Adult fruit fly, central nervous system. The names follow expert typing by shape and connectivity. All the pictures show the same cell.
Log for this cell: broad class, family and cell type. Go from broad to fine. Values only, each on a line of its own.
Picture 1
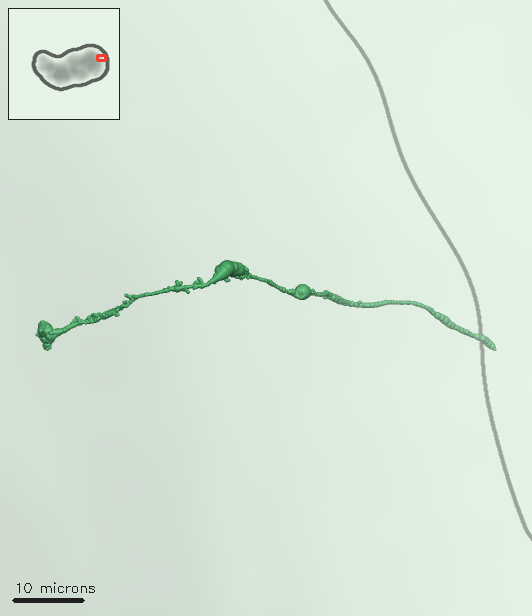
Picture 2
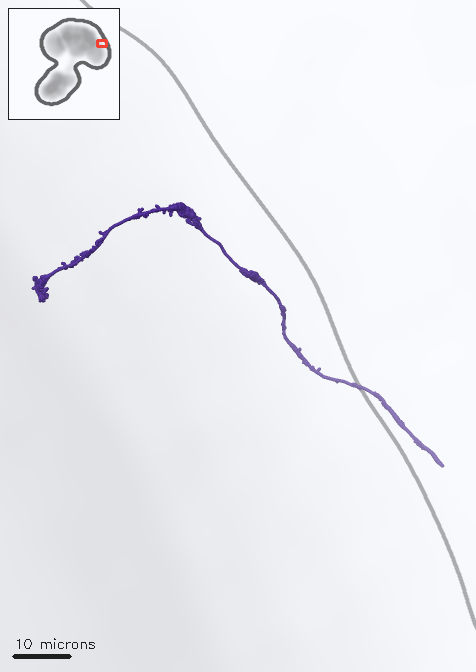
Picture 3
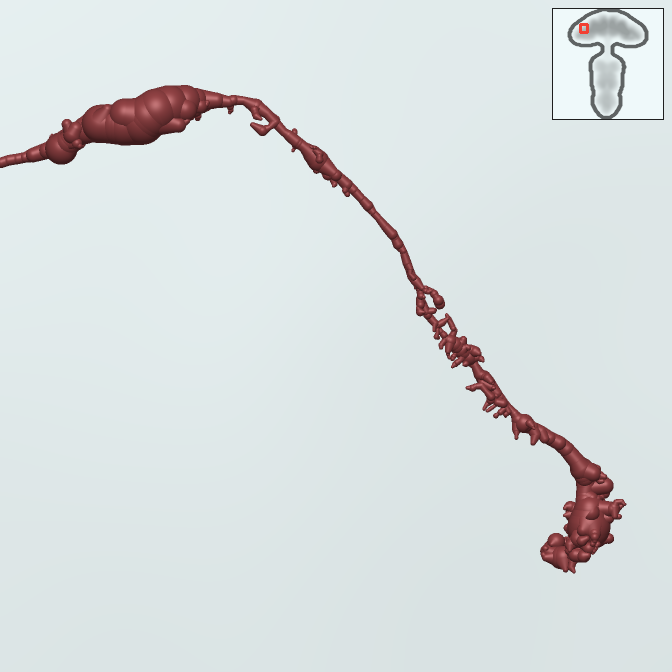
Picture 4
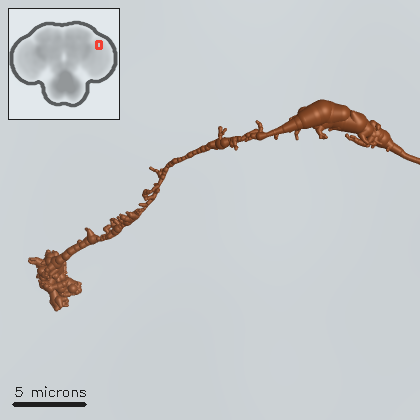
photoreceptor or other optic-lobe sensory neuron
class visual
R7p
